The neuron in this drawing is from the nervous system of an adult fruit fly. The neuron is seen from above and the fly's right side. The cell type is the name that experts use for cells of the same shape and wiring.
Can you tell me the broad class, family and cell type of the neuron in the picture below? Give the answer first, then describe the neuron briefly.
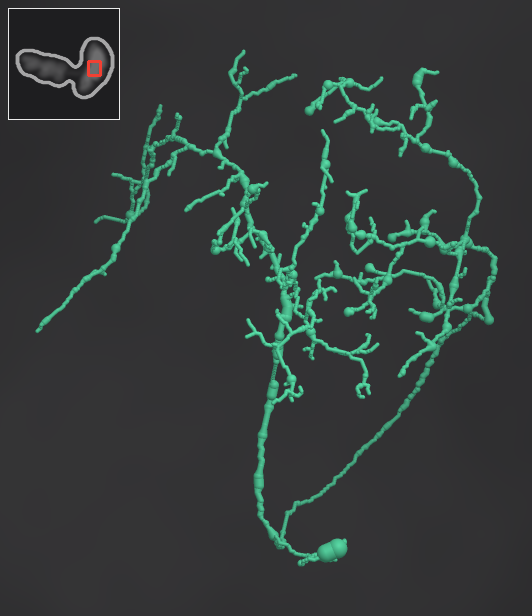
It is a central-brain intrinsic neuron. The family is hemilineage SLPal2. Its cell type is SLP038. It lies in the brain. Dozens of branch ends can be seen.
